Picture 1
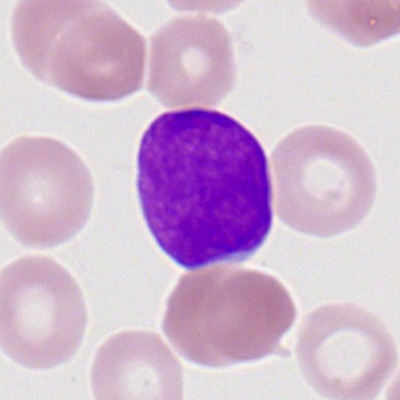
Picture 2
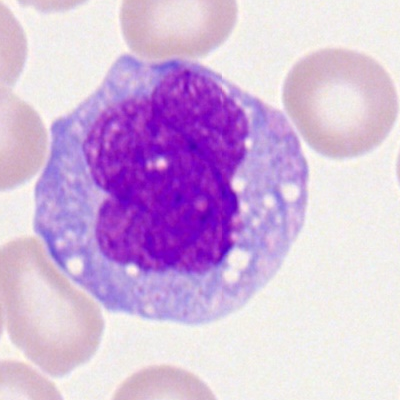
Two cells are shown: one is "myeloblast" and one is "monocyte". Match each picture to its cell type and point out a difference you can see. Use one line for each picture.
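Picture 1 shows a myeloblast: No vacuoles are seen in the cell.
Picture 2 shows a monocyte: Several small clear round vacuoles lie in the cytoplasm.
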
